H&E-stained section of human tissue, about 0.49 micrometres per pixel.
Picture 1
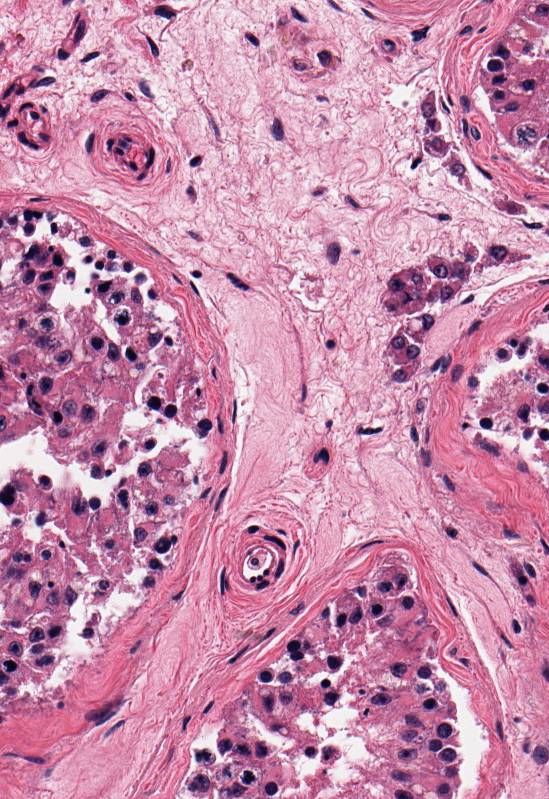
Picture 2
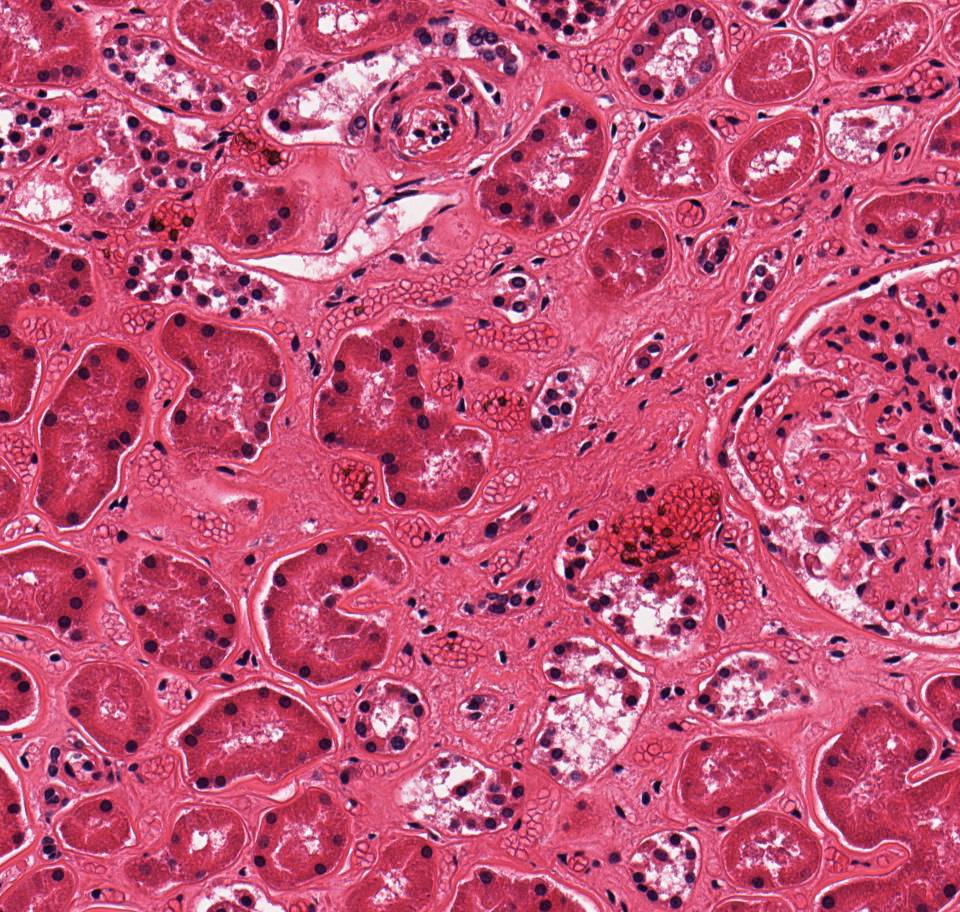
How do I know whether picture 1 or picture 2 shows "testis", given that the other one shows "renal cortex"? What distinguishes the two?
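In this pair, testis is picture 1 and renal cortex is picture 2. In the testis, each compartment is bounded by a thick wall of concentric pink fibrous layers, and its loosely cohesive cells, with round dark purple nuclei in pink cytoplasm, leave many clear spaces. Outside the walls, at right middle, a small cluster of cells with pink cytoplasm and round nuclei lies in the stroma. The renal cortex instead has a glomerulus within Bowman's capsule at the right edge, mid-height, and is mostly packed with tubules lined by cuboidal cells with deeply eosinophilic, granular cytoplasm and round nuclei. Its central interstitium is widened by pale pink fibrous stroma with spindle-shaped nuclei.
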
